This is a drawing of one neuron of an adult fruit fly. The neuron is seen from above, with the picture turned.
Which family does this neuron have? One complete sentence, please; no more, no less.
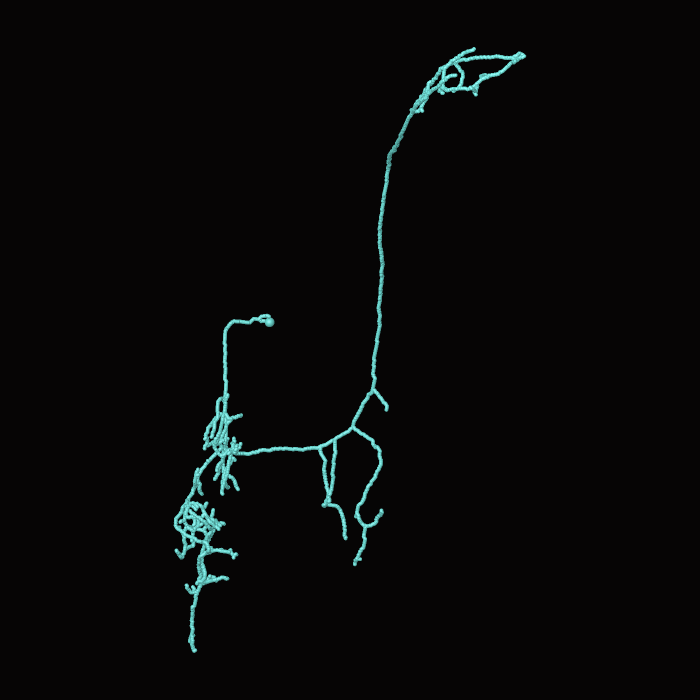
This neuron is grouped into family hemilineage 07B.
